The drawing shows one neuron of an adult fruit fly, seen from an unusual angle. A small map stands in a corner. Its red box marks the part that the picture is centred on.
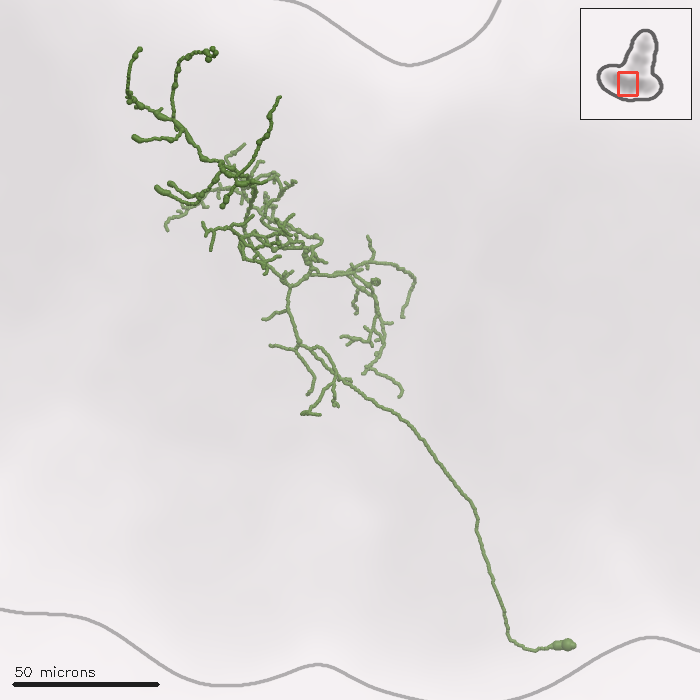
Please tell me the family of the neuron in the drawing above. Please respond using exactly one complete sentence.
The neuron here is of family hemilineage MX7.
